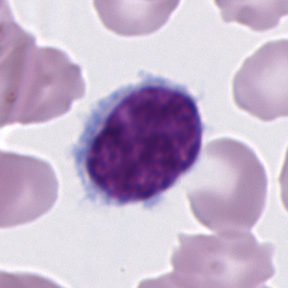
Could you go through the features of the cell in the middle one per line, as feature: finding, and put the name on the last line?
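Border: fringed by fine, hair-like projections
Chromatin: dark purple, coarsely mottled with darker clumps
Nucleolus: none distinct
Cytoplasm: no granules
Name: hairy cell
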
